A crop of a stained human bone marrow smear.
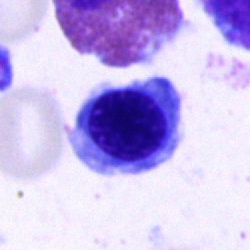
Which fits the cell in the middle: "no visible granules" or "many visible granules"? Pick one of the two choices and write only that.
No visible granules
